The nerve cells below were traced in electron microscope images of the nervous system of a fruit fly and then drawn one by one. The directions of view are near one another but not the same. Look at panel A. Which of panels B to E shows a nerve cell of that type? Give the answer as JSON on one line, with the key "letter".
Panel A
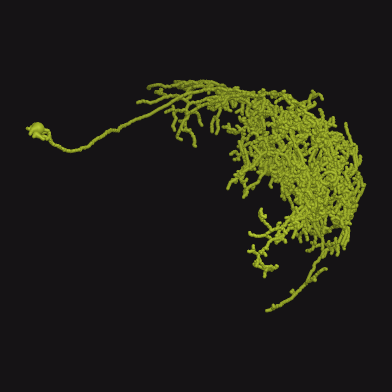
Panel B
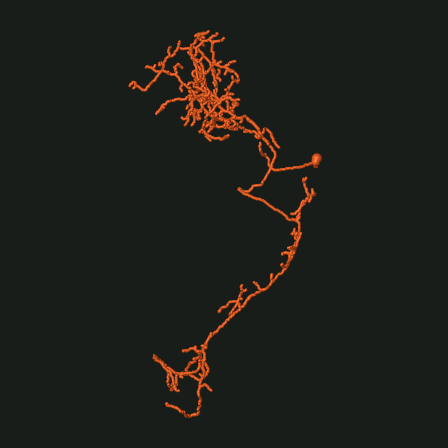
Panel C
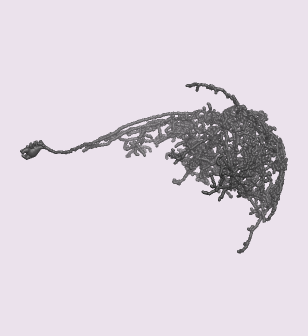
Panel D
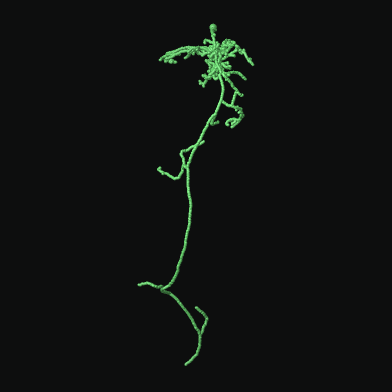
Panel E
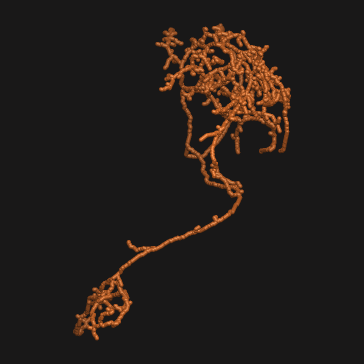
{"letter": "C"}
